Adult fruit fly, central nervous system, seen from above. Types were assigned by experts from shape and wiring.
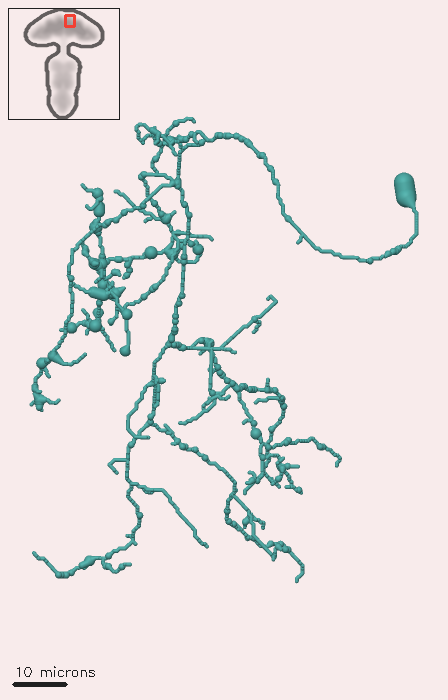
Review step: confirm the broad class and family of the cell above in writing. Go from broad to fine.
central-brain intrinsic neuron; hemilineage AOTUv1_medial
